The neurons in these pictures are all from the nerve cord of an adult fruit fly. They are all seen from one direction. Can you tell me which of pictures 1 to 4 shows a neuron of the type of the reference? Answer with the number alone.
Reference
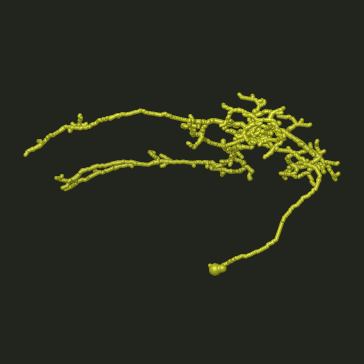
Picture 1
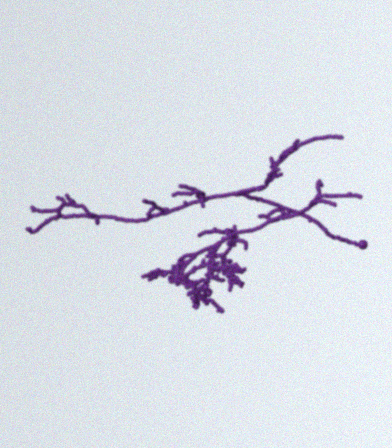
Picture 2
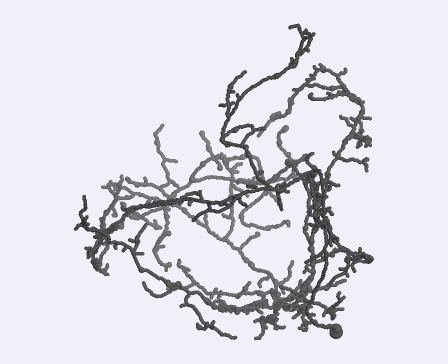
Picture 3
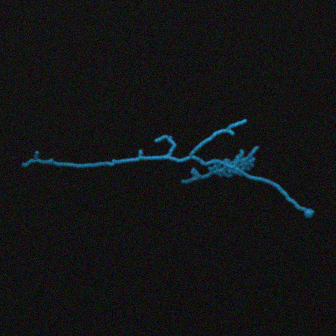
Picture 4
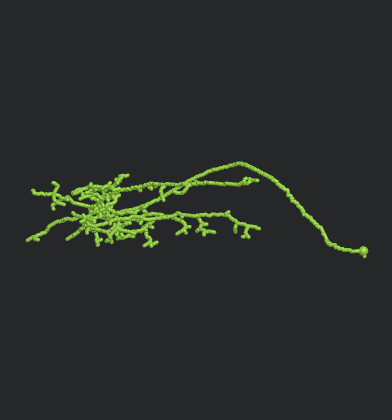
4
